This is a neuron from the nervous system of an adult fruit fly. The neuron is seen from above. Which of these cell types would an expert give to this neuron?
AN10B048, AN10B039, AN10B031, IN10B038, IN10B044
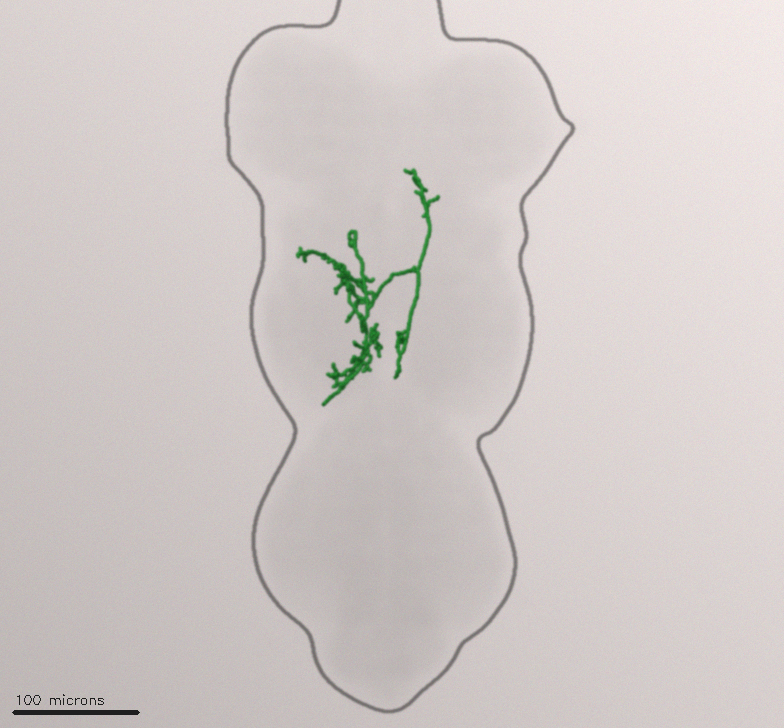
IN10B038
